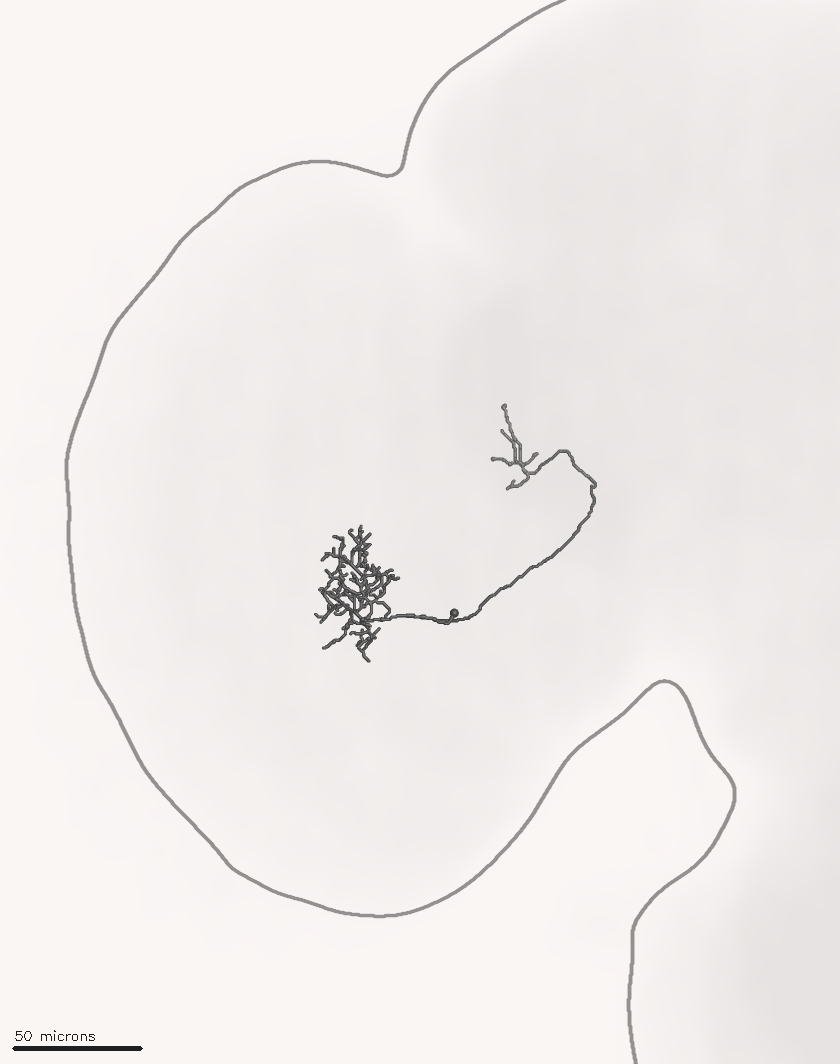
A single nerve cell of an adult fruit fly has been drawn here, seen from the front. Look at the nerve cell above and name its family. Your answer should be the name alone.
MeLo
